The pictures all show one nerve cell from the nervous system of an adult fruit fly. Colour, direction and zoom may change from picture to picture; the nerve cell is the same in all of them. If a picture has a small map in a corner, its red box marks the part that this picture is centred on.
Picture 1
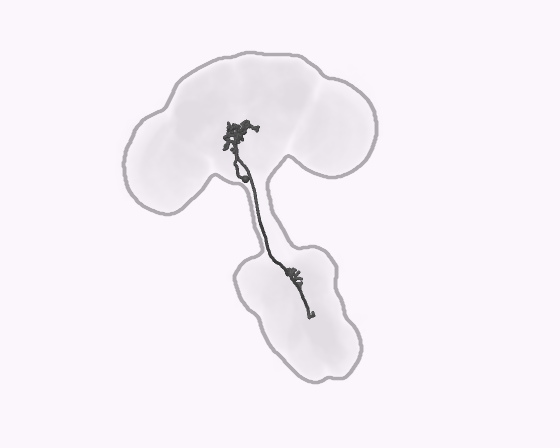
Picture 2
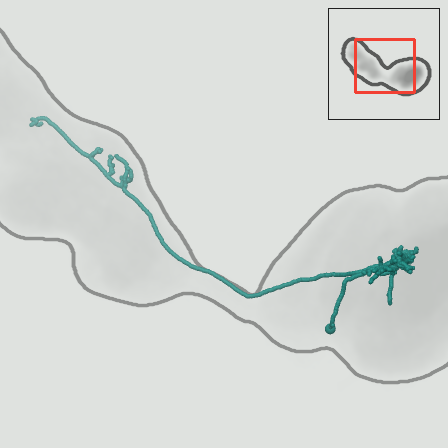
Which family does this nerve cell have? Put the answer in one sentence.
The family is hemilineage LB12.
